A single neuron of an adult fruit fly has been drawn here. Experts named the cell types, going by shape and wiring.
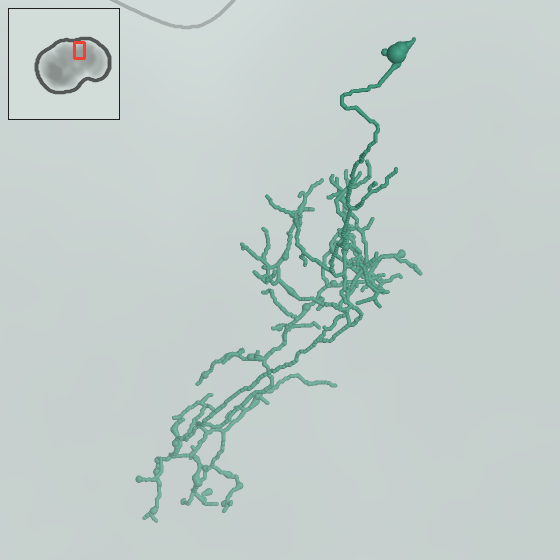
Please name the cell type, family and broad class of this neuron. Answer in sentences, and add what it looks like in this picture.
Its cell type is SMP067. The family is hemilineage SMPad2. This is a central-brain intrinsic neuron. The cell body is at the upper right of the picture. Dozens of branch ends can be seen.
